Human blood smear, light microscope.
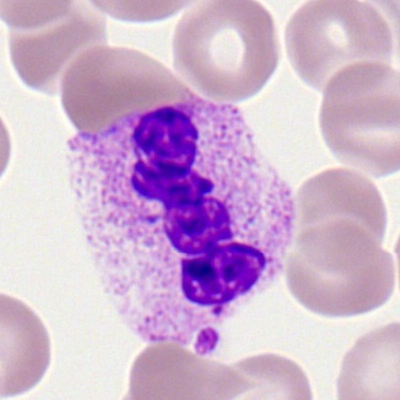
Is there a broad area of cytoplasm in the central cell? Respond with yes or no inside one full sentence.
Yes, its cytoplasm is plentiful around the nucleus.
